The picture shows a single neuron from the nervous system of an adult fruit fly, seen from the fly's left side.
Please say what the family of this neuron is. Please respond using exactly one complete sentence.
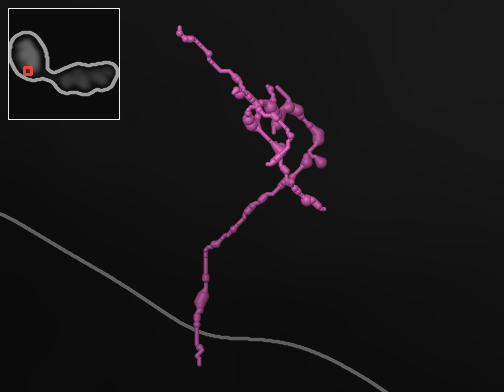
Of family class mechanosensory is the neuron in these images.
